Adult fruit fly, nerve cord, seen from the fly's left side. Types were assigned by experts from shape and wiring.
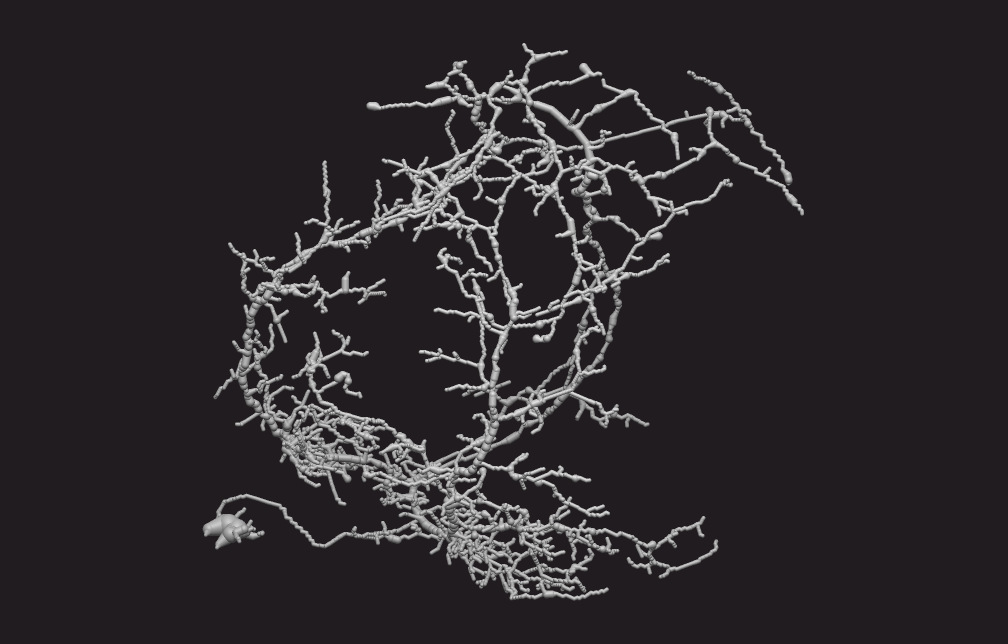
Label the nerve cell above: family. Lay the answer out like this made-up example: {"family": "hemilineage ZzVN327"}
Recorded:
{"family": "hemilineage 04B"}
